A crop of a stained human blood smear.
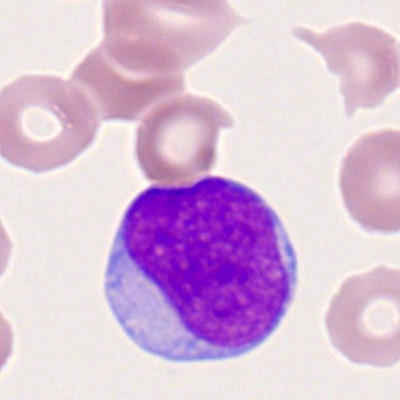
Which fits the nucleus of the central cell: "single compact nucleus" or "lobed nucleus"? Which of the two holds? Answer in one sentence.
The nucleus is neither lobed nor band-shaped but one compact round, oval or kidney-shaped mass.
